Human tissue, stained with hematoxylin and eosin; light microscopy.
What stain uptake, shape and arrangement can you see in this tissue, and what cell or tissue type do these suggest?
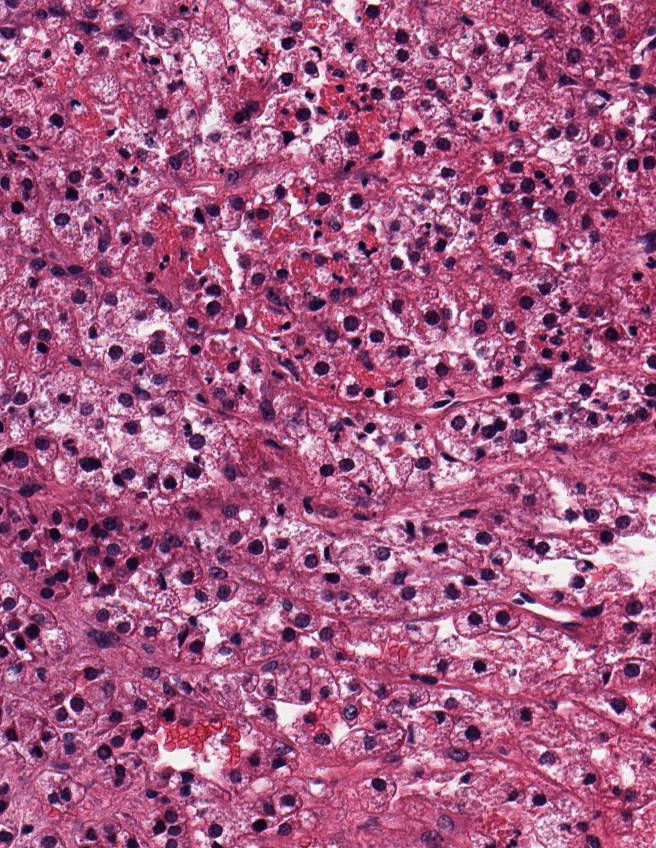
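Cell shape: mostly polygonal, with abundant pale, finely vacuolated cytoplasm. Nuclei: small, round and darkly stained, mostly one per cell, placed centrally. Stroma: scant, made of delicate pink fibrous strands running between the cell groups. Tissue: adrenal gland.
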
